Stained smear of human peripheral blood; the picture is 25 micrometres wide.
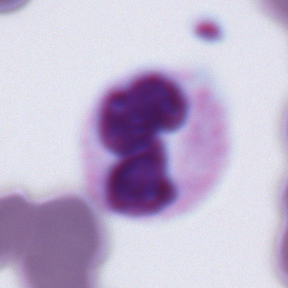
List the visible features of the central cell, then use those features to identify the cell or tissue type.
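The nucleus has an upper and a lower mass joined by a broad connection, and sits toward the left, so there's more cytoplasm on the right. That cytoplasm is pale pink, with only fine, faint pinkish granules and no coarse ones. It's a segmented neutrophil.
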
